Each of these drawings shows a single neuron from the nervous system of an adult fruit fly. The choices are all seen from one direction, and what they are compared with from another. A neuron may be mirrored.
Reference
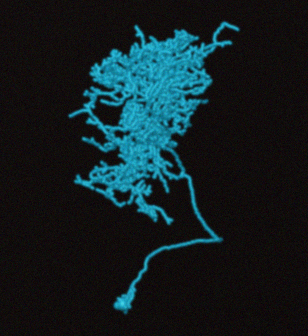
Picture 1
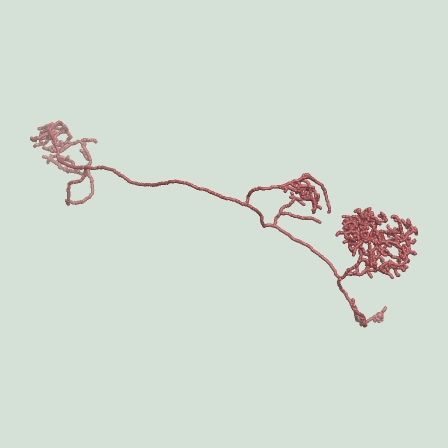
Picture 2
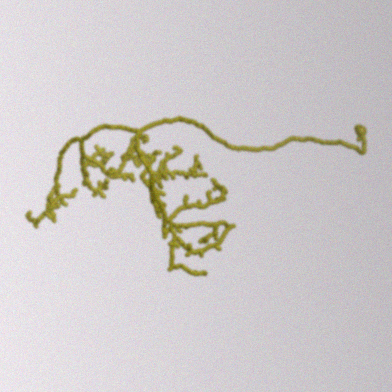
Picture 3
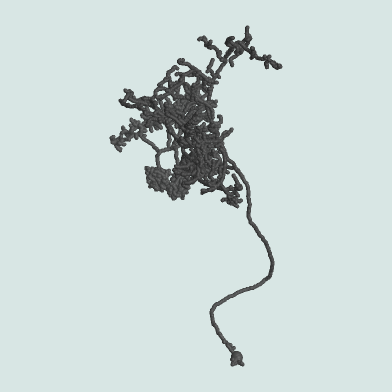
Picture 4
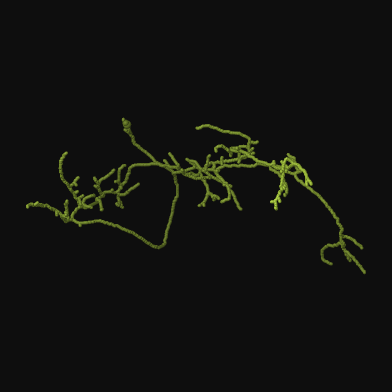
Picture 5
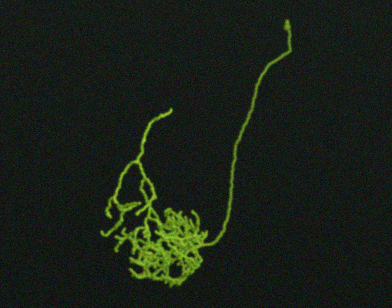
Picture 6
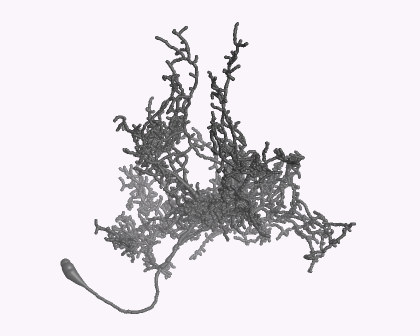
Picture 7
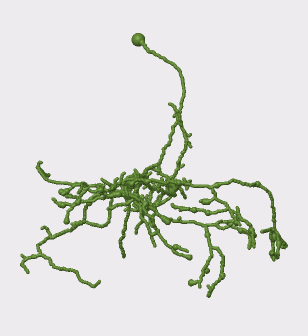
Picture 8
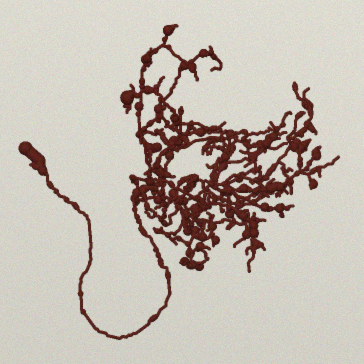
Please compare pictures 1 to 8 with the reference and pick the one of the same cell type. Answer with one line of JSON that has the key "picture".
{"picture": 3}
